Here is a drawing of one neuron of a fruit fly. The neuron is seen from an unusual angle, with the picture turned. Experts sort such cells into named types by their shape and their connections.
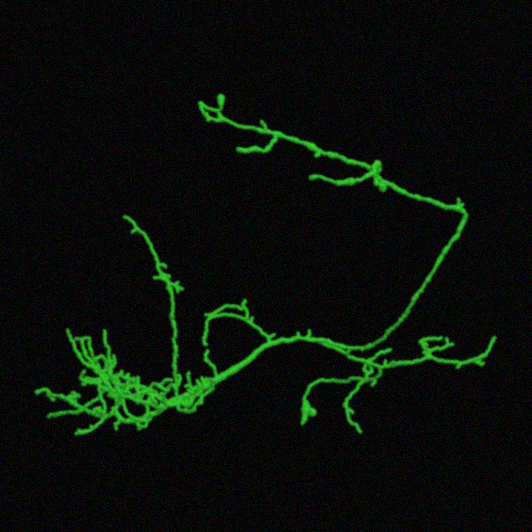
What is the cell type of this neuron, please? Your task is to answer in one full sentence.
The cell type that this neuron has is IN08B037.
